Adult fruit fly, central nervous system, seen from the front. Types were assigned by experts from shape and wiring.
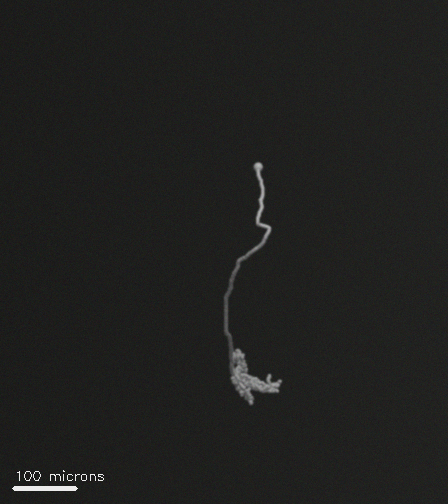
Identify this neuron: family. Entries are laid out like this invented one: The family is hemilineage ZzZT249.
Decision: The family is hemilineage 05B.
